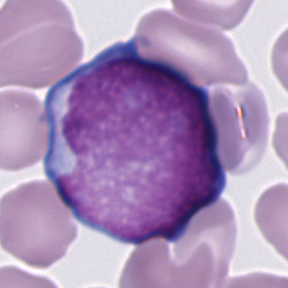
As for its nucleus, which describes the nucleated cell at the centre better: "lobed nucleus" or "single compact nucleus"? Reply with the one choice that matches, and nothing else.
Single compact nucleus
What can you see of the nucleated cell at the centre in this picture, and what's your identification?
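Nucleus first: it fills most of the cell, leaving a narrow rim of cytoplasm. Chromatin next: finely stippled purple with many small pale spots, not coarse dark clumps. Then the rim: deep blue, darkest at the cell edge, with a pale, lightly stained zone on the left between nucleus and edge. Name: myeloblast.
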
